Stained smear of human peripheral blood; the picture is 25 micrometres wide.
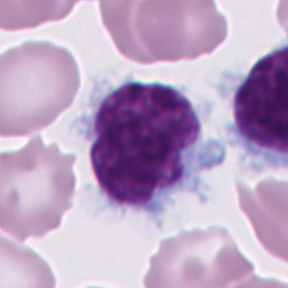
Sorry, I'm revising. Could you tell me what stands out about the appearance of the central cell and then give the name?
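Margin checked: fine, hair-like projections fringe the cytoplasm all around the cell. Chromatin checked: dark purple staining with a mottled, clumped texture. Cytoplasm checked: no granules visible. Nucleus checked: no distinct nucleoli seen. Result: hairy cell.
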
